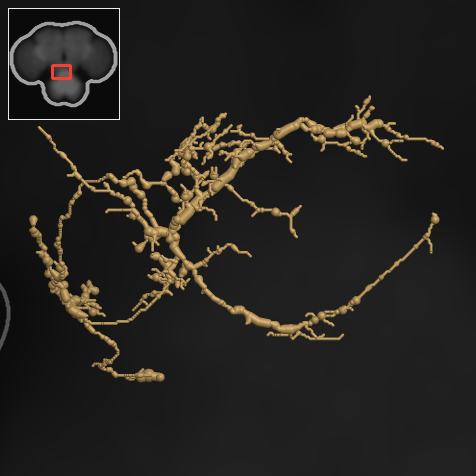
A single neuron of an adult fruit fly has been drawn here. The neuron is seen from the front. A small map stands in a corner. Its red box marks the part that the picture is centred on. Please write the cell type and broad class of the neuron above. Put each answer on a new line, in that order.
GNG215
central-brain intrinsic neuron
